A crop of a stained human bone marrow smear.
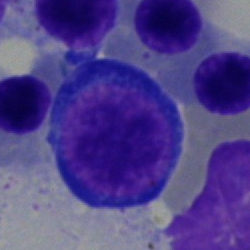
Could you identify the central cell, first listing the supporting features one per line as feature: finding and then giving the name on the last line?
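Chromatin: fine, evenly spread
Cytoplasm: a narrow rim encircling the nucleus
Granules: none seen in the cytoplasm
Shape: round outline
Cell: proerythroblast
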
